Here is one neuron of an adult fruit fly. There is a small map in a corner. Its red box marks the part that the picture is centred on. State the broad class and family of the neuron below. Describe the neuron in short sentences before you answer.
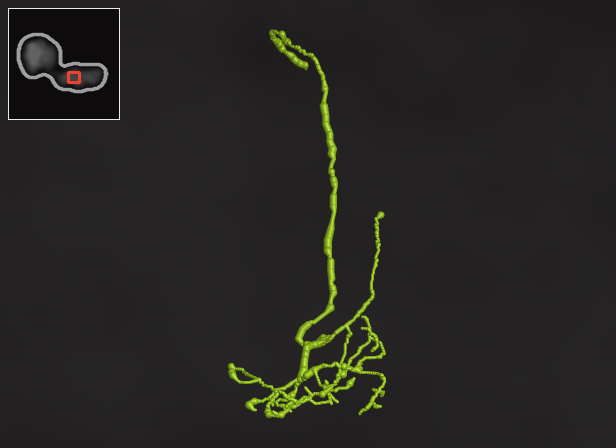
The drawing shows no cell body. As drawn here it is more than twice as tall as it is wide. It is a sensory neuron entering the nerve cord. Its family is called class mechanosensory tactile.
